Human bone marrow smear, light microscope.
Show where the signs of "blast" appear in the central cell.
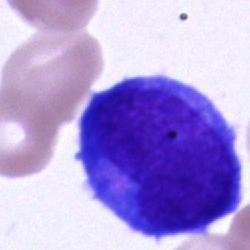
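This cell is a blast, so let's see what sits well with that. The chromatin looks finely textured, without coarse clumps.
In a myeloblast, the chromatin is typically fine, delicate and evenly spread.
Beyond that, the cell stains a deep blue-violet almost throughout. Small fine tags fringe parts of its edge. At the lower left there is a paler lilac zone.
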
